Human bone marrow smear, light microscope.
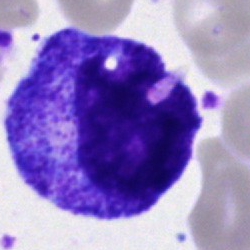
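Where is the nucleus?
Toward the right side; it is large, dark purple and looks dense.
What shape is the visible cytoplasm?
A crescent along the left side.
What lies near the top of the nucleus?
One small clear white vacuole.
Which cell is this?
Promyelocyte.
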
